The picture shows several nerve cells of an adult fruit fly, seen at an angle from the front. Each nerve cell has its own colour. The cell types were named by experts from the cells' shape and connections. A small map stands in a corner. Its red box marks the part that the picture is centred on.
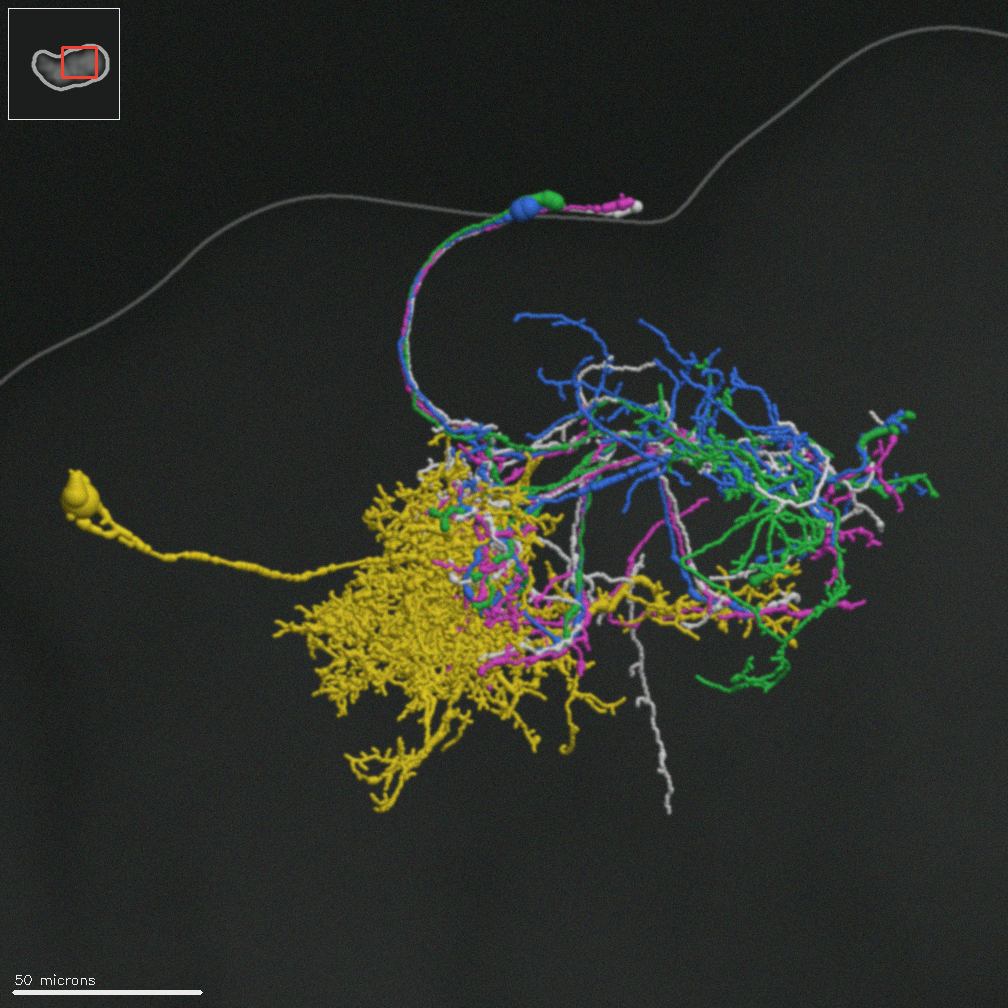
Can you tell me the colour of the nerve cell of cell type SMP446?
green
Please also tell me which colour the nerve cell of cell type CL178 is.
blue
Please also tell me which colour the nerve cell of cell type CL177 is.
white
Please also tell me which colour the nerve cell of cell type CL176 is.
magenta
